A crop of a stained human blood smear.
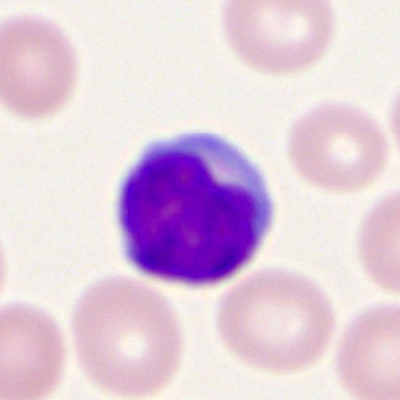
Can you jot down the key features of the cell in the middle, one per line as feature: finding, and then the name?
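Shape: roughly round, edges a touch uneven
Nucleus: fills most of the cell
Notch: a shallow one, upper right side of the nucleus
Cytoplasm: just a scant rim, pale blue
Type: lymphocyte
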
